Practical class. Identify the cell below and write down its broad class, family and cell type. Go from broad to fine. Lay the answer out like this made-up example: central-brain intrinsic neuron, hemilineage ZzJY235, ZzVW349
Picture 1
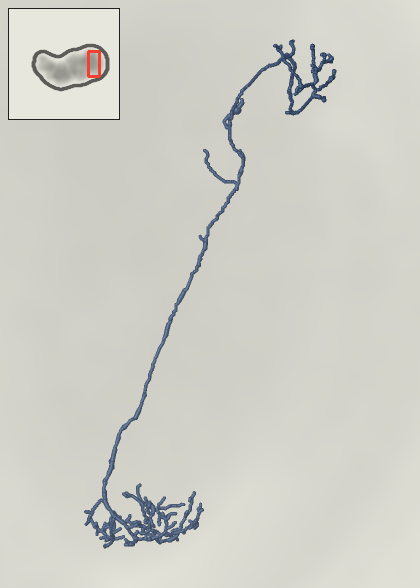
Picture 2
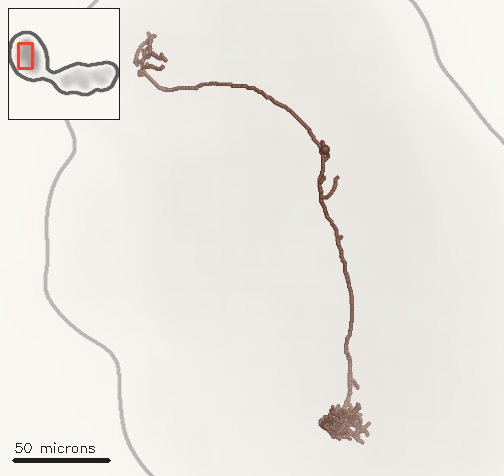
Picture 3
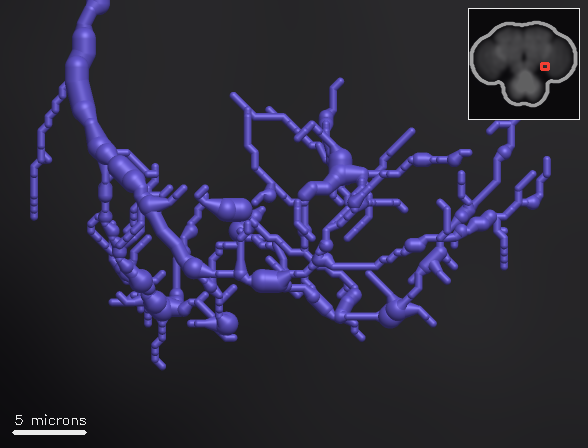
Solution: visual projection neuron, hemilineage VPNd2, LC10c-1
